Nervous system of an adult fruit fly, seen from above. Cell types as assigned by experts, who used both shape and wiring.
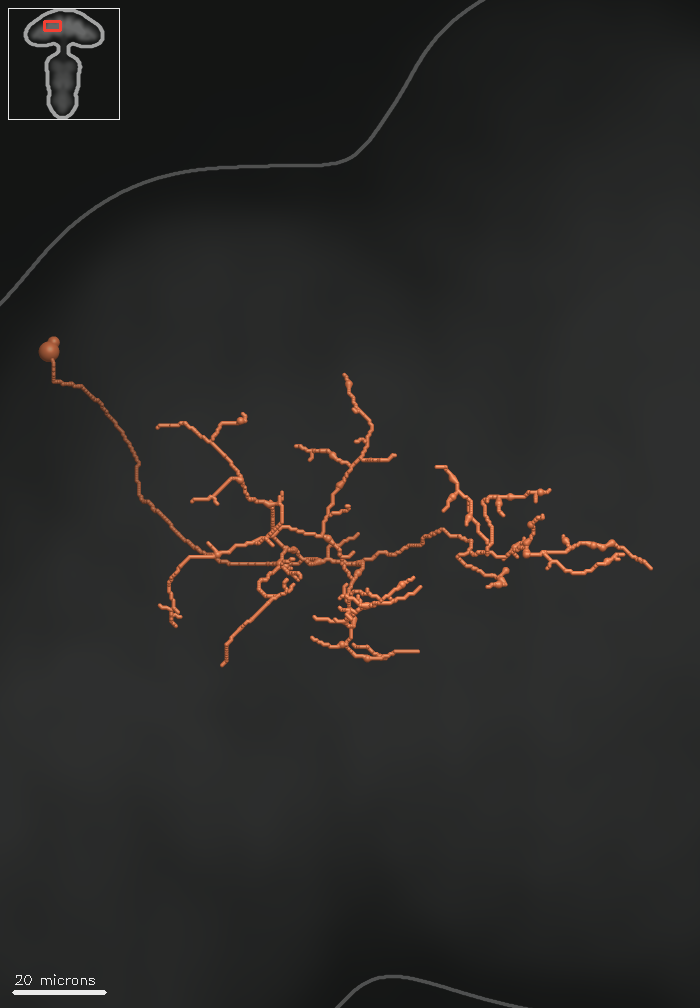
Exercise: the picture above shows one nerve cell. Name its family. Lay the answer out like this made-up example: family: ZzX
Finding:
family: hemilineage SLPal3_and_SLPal4_dorsal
